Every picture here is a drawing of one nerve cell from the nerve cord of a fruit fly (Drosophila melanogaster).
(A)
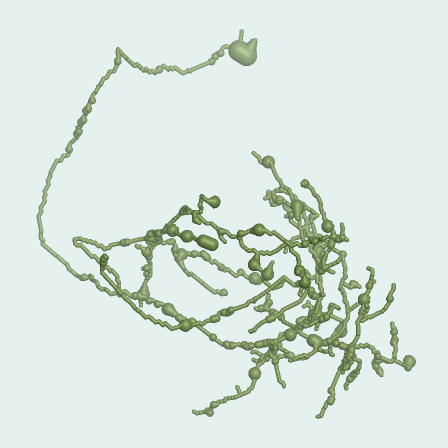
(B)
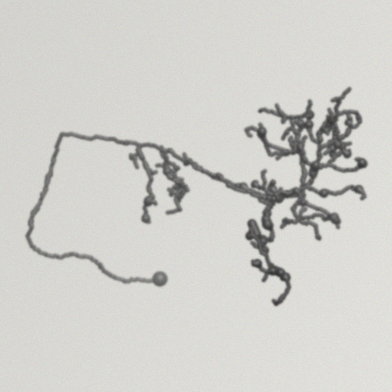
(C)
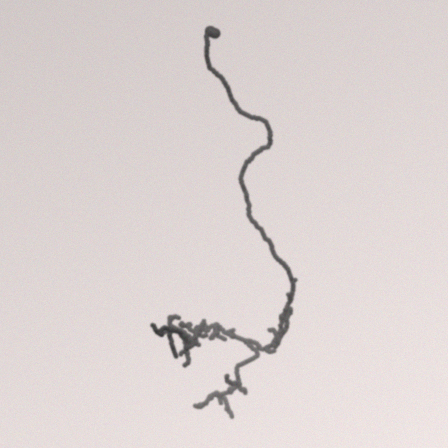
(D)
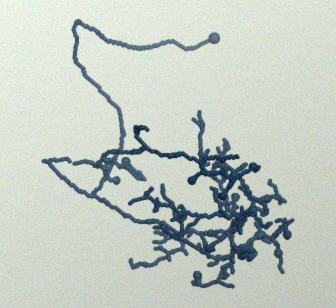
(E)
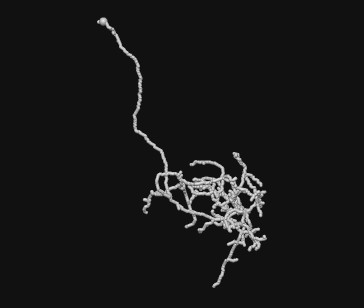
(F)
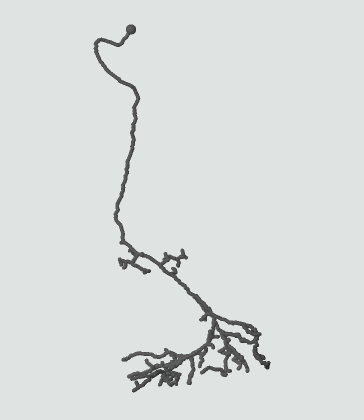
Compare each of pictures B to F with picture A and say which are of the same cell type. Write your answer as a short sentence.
Picture D and picture E are of the same cell type.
